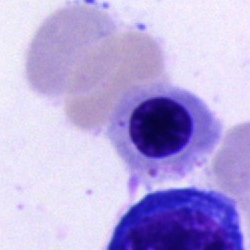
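Erythroblast, the central cell in a stained bone marrow smear. Its chromatin looks dark purple and coarsely clumped, and I can make out paler streaks running between the clumps. A moderate rim of pale greyish-blue cytoplasm goes all the way around the nucleus. Along the lower edge of the cell sit small purple dots.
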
